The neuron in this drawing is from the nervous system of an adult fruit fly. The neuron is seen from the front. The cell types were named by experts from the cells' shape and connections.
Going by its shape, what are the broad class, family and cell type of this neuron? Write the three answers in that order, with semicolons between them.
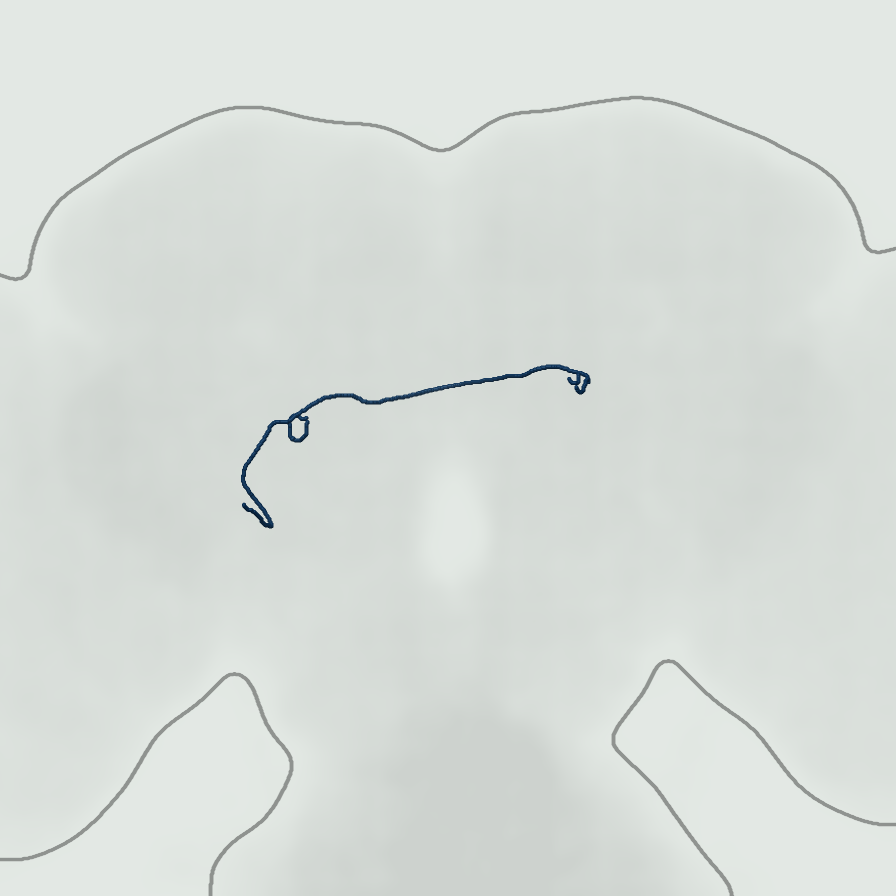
sensory neuron entering the brain; class olfactory; ORN_DA3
